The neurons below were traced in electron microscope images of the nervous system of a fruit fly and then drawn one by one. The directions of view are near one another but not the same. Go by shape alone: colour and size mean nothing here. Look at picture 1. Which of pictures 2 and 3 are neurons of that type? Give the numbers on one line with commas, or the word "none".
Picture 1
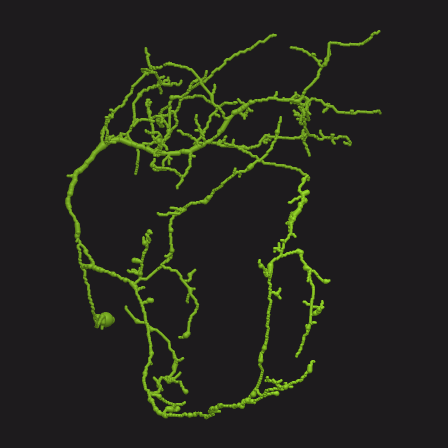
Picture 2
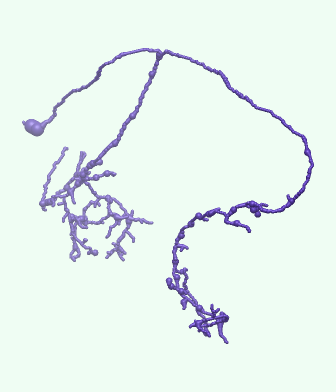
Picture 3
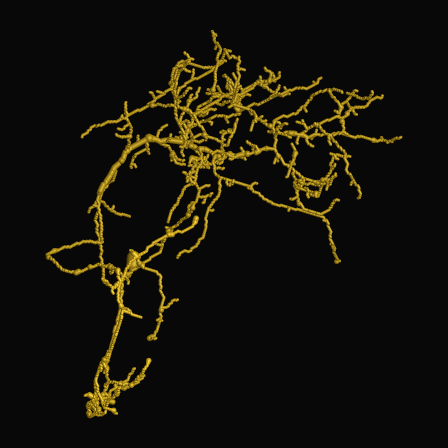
3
